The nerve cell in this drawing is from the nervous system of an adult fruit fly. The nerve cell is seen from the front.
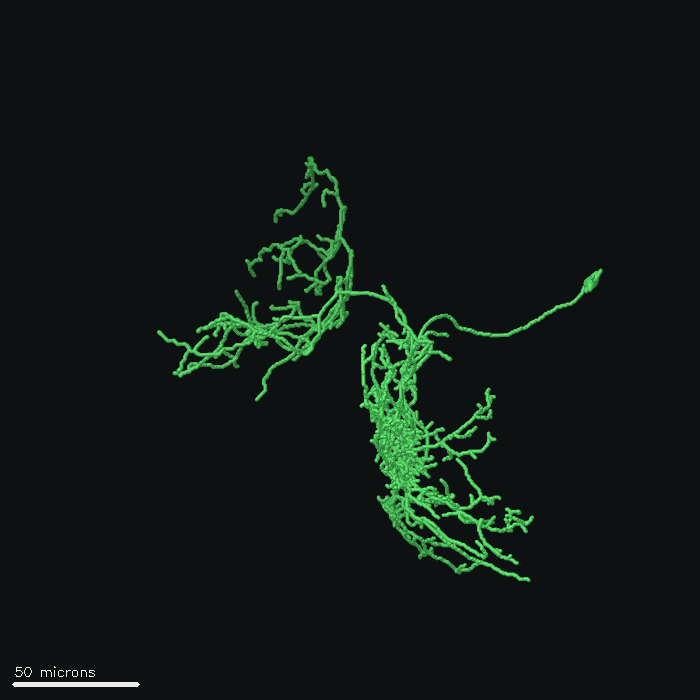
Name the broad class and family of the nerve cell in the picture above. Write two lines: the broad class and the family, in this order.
nerve-cord intrinsic neuron
hemilineage 18B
